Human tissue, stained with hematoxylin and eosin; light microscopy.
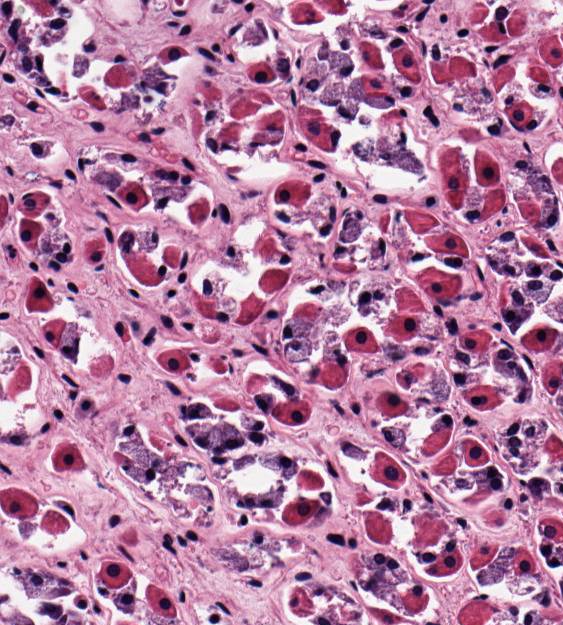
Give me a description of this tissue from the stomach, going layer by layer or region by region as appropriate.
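Throughout the field, cells are arranged in small nests and clusters divided by thin bands of pink fibrous stroma. Many of the cells have abundant, dense, bright pink cytoplasm. Intermingled with them are other cells whose cytoplasm is filled with coarse purple granular material. Within the stromal bands lie small, dark, elongated spindle-shaped nuclei.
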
